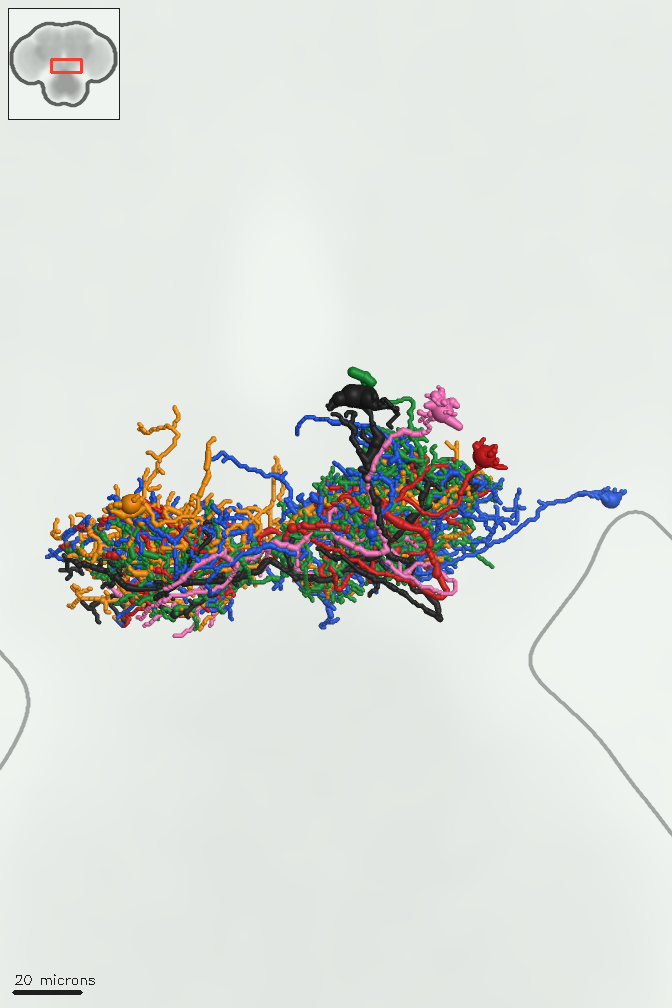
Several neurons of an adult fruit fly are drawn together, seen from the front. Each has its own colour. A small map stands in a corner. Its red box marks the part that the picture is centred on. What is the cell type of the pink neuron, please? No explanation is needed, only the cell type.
MN10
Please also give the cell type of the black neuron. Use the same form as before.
MN11D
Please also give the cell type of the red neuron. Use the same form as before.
MN11V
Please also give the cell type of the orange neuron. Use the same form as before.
GNG334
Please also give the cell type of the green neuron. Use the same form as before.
GNG019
